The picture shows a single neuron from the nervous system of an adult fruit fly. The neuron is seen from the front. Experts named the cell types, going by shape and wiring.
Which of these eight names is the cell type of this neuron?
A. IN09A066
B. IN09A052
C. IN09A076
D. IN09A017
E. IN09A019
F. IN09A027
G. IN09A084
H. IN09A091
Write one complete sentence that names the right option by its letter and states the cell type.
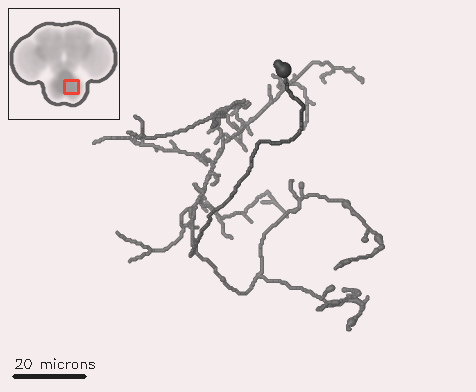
Being of cell type IN09A076, the neuron matches option C.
